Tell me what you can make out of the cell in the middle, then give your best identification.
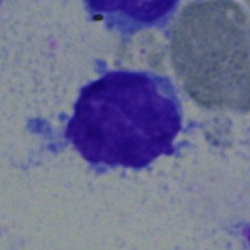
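The outline is irregular and slightly lumpy, not smoothly round. Nearly the whole cell is taken up by the nucleus. No distinct granules can be made out. Small pale blue fragments lie along its left and lower edges. This is a lymphocyte.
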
